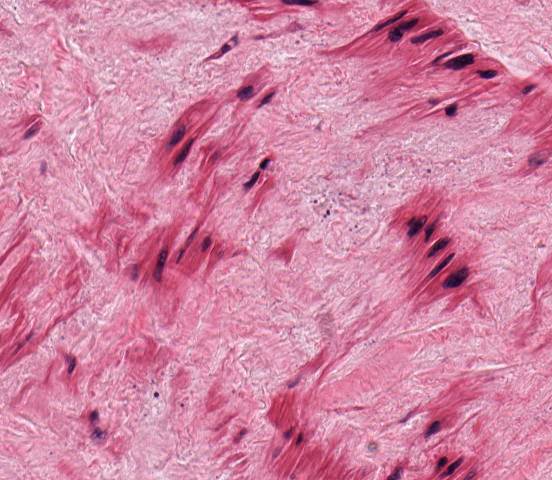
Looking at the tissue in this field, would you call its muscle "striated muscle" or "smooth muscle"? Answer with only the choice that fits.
Smooth muscle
